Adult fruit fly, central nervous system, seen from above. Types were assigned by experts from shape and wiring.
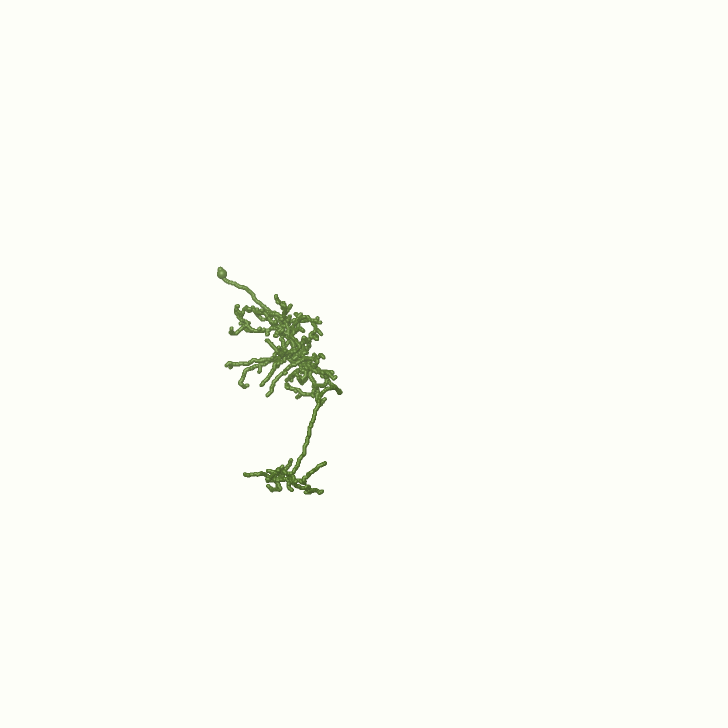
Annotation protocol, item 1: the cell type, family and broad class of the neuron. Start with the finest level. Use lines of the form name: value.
cell type: CB3419
family: hemilineage VESa1
broad class: central-brain intrinsic neuron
